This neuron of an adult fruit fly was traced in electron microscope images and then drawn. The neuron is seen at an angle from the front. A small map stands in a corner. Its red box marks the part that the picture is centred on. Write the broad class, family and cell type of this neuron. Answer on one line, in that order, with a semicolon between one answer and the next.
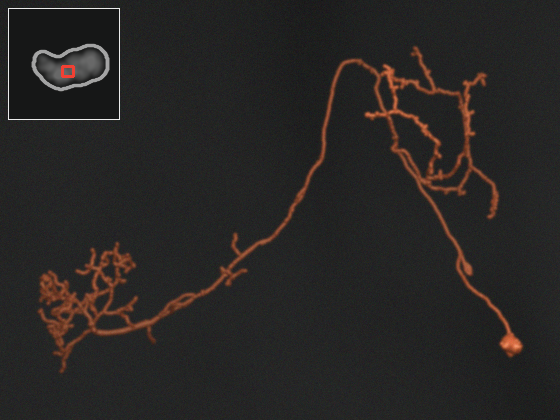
visual projection neuron; LC; LC12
